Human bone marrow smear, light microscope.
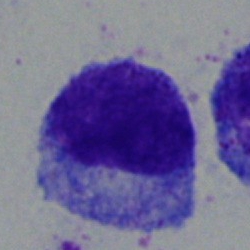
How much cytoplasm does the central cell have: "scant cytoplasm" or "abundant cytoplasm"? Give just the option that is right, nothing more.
Abundant cytoplasm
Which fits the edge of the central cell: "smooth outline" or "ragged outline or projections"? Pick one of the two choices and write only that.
Ragged outline or projections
